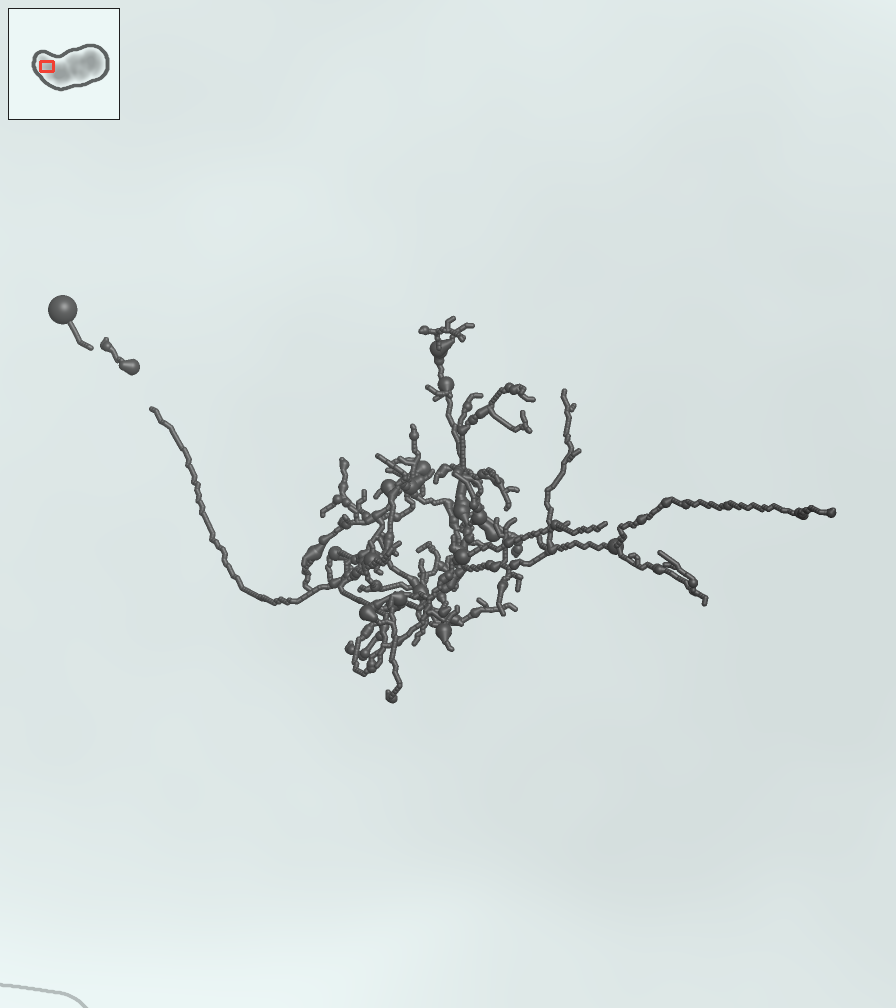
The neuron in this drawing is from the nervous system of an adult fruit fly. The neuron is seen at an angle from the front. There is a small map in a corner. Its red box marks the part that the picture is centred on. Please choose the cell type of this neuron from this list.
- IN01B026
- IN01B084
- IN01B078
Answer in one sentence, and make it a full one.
With respect to cell type, this neuron is IN01B084.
